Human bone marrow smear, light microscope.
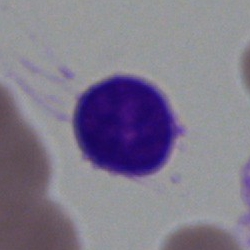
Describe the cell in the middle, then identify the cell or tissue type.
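The cell has a round, nearly circular outline. Little or no cytoplasm is visible around the nucleus, which stains a deep, dark blue-purple throughout. A small purple bleb projects from the right edge of the cell. This is a lymphocyte.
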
